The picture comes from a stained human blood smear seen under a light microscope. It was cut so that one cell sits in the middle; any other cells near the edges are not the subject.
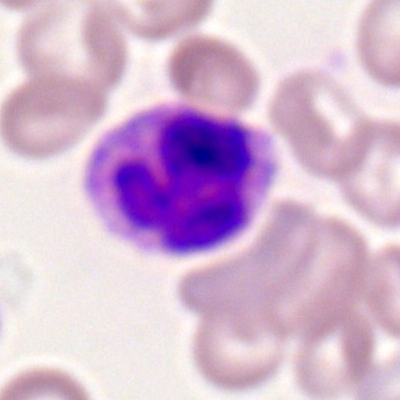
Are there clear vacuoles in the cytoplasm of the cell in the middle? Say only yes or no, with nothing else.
No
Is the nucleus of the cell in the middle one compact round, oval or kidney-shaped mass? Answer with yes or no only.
No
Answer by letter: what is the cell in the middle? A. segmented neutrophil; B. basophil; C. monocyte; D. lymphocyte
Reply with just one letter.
B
